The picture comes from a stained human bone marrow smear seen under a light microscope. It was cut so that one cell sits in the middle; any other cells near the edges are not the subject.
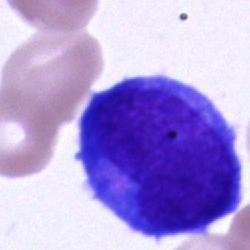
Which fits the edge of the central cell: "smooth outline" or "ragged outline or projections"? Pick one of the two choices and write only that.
Ragged outline or projections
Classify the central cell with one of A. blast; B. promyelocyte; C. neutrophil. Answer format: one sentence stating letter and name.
Option A holds up: the cell in the middle is a blast.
